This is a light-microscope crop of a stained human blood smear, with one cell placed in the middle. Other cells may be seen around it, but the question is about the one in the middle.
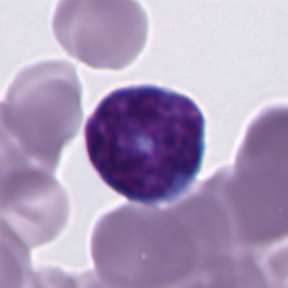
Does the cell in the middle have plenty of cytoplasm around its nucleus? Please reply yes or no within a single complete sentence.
No, what surrounds the nucleus is just a narrow rim of cytoplasm.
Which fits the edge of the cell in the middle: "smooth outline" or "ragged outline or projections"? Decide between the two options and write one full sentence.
This cell's outline is not rough but smooth.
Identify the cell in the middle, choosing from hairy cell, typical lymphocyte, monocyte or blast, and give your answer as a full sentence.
The cell of interest, located centrally, is a typical lymphocyte.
